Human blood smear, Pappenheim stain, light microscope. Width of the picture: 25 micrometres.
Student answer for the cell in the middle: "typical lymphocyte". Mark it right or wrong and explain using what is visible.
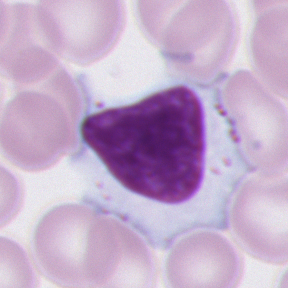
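The nucleus is roughly triangular with rounded corners and measures about 11 micrometres across. Its chromatin is dense and dark purple throughout, and no distinct nucleolus can be seen. The cytoplasm is plentiful and very pale, almost colourless, with granules lying mostly near its outer edge and no vacuoles. The plentiful cytoplasm and the granules speak for large granular lymphocyte.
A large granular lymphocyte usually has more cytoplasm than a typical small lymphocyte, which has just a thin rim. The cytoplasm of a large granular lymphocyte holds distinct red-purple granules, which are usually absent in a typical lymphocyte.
The same two features speak against typical lymphocyte, and so does the triangular nucleus.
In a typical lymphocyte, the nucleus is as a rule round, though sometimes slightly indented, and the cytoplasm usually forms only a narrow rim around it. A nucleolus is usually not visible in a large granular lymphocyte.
The absence of a visible nucleolus therefore agrees with large granular lymphocyte. The name typical lymphocyte does not fit; the cell is a large granular lymphocyte.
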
